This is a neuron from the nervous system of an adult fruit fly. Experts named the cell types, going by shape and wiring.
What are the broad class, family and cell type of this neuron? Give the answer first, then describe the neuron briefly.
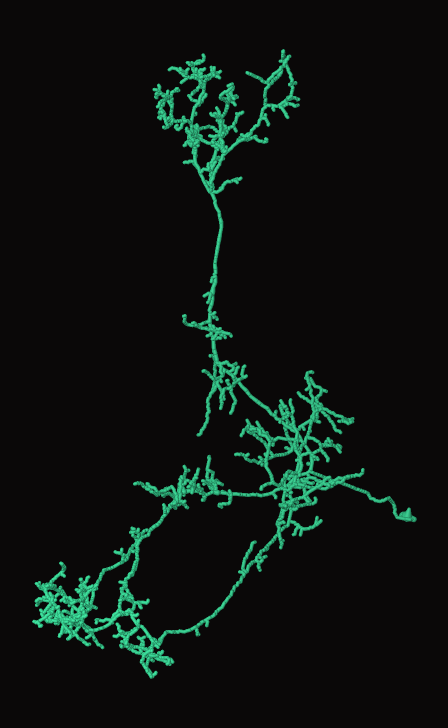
This is a central-brain intrinsic neuron. The family is hemilineage LB0. Its cell type is AVLP606. More than a hundred branch ends can be seen. As drawn here it is taller than it is wide.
